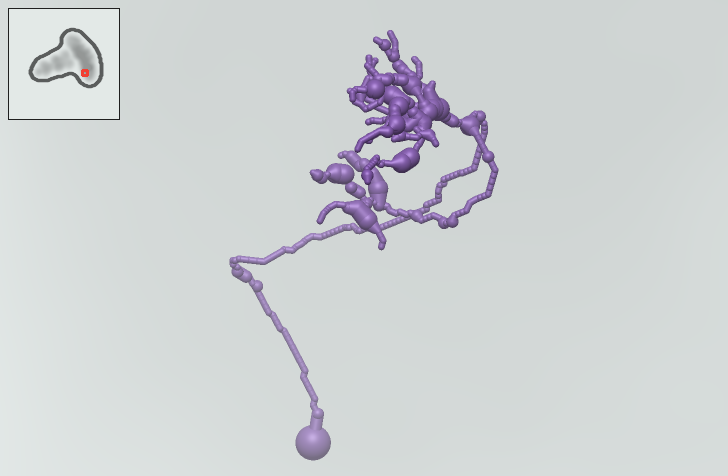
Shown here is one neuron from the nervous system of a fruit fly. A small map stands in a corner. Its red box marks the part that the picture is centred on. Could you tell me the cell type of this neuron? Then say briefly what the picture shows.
The cell type is T5b. Its broad class is optic-lobe intrinsic neuron. The cell body is at the bottom of the picture. As drawn here it is taller than it is wide.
